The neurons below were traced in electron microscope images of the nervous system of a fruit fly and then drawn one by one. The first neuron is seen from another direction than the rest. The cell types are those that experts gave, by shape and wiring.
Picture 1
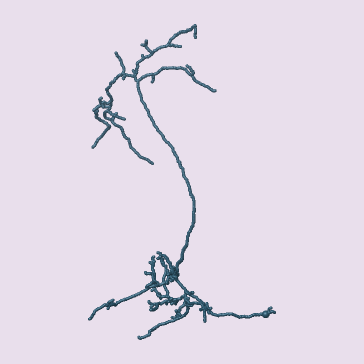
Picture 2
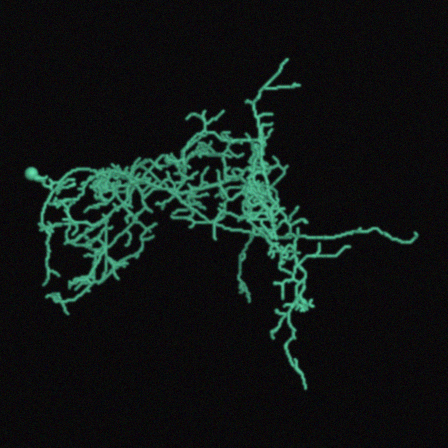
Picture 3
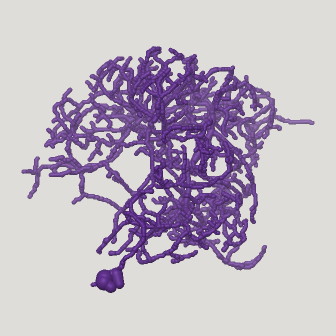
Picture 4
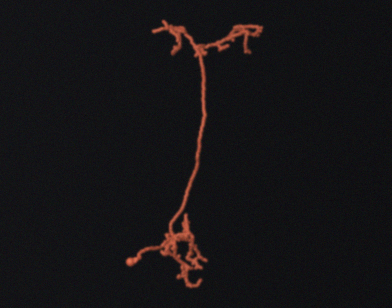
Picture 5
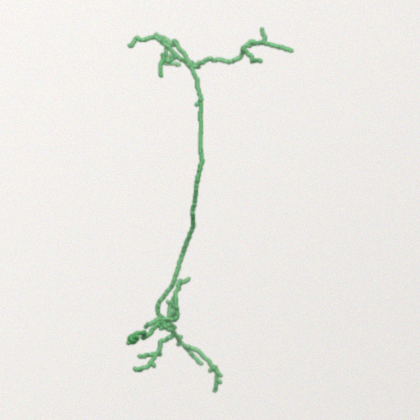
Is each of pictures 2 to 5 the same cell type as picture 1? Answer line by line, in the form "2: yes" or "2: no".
2: no
3: no
4: yes
5: yes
